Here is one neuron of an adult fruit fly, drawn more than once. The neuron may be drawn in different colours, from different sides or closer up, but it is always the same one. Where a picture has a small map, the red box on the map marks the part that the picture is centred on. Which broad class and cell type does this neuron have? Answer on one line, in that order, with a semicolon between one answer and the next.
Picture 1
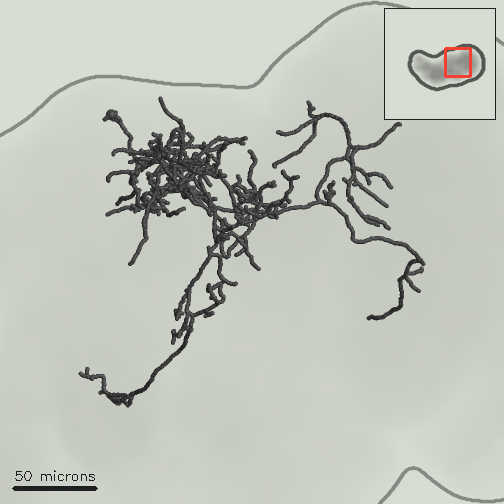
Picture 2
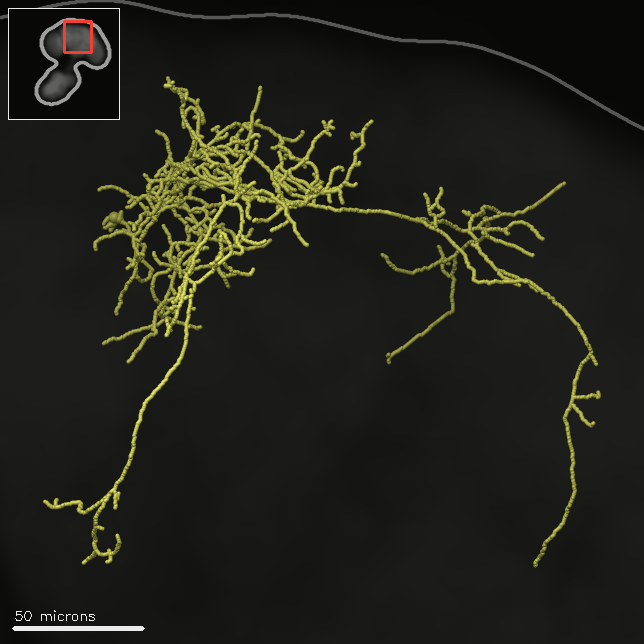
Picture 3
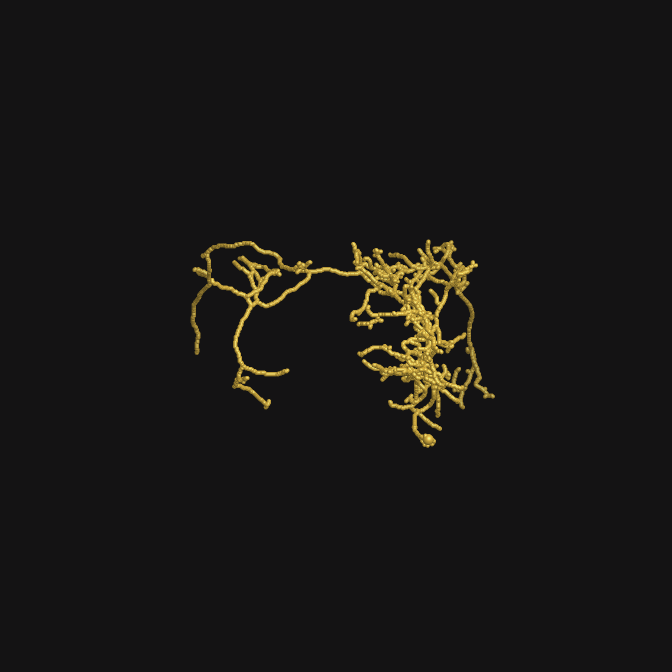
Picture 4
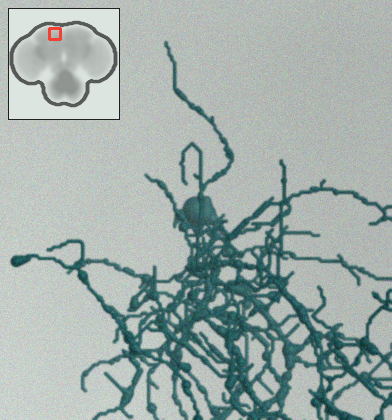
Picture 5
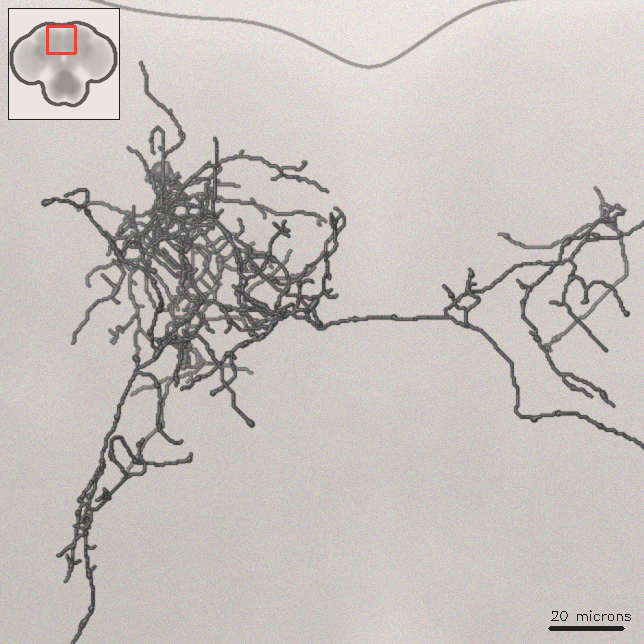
central-brain intrinsic neuron; SMP371_b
